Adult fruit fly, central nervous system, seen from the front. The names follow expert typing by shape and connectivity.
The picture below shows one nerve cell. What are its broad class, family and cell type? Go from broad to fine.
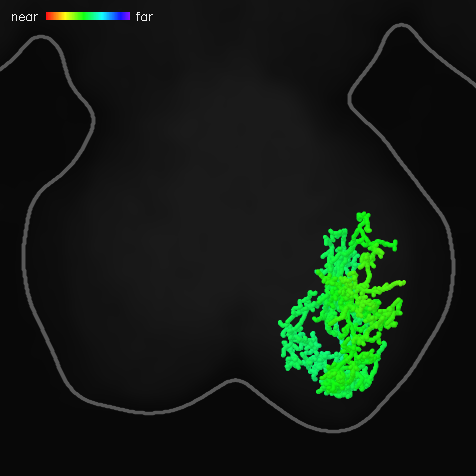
nerve-cord intrinsic neuron; hemilineage 20A.22A; IN20A.22A006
